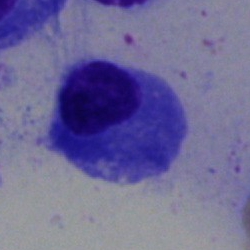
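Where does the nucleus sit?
Off-centre, it seems, toward the upper left of the cell.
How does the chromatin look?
Dark purple and dense.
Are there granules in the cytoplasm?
None distinct that I can make out.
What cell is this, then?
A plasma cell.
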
